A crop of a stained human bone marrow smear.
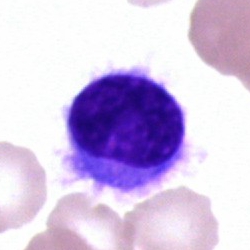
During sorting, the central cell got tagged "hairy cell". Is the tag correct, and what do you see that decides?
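Going feature by feature: the border of the cell is fringed with fine, short projections that look like hairs. The chromatin is dark purple and densely condensed. I see no granules in the cytoplasm. The nearest red cells lie just below the cell. So yes, this is a hairy cell rather than a lymphocyte.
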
